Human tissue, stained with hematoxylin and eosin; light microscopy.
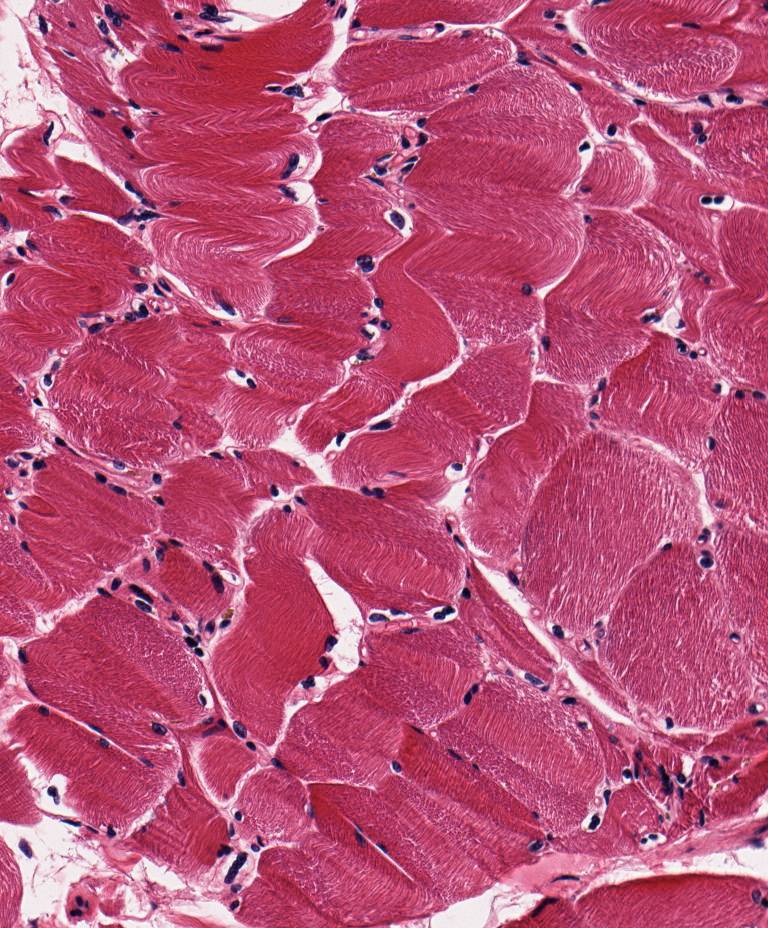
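Skeletal muscle: closely packed fibres fill the field, cut in varying planes and so seen as irregular angular profiles. Their cytoplasm is deeply eosinophilic and red-pink, with fine parallel fibrillar lines running along each fibre. The small, dark, oval nuclei lie at the fibre edges, not centrally.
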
